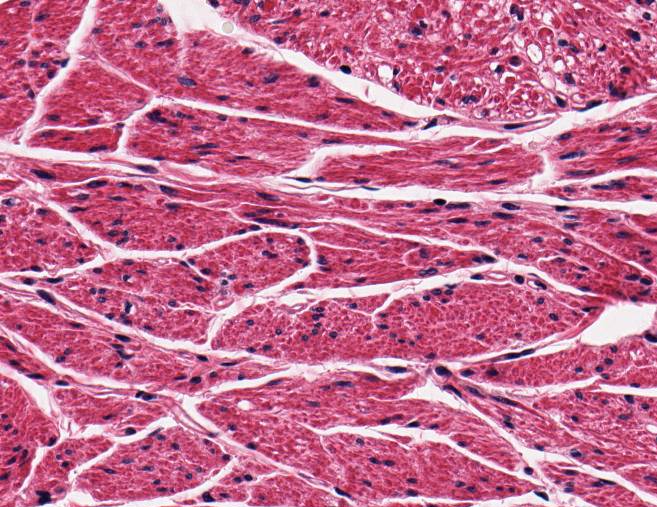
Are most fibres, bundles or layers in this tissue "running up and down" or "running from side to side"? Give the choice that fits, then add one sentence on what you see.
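Running from side to side. Most bundles are cut lengthwise and run roughly from left to right across the field.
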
